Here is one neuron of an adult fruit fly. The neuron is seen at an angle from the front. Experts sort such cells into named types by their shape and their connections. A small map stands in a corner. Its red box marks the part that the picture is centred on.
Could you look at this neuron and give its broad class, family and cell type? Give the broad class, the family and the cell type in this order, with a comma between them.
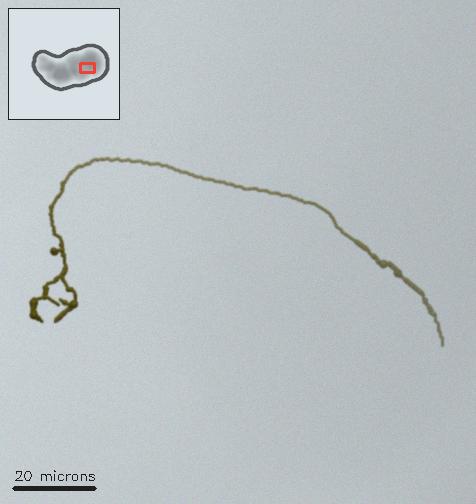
sensory neuron entering the brain, class olfactory, ORN_DA2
